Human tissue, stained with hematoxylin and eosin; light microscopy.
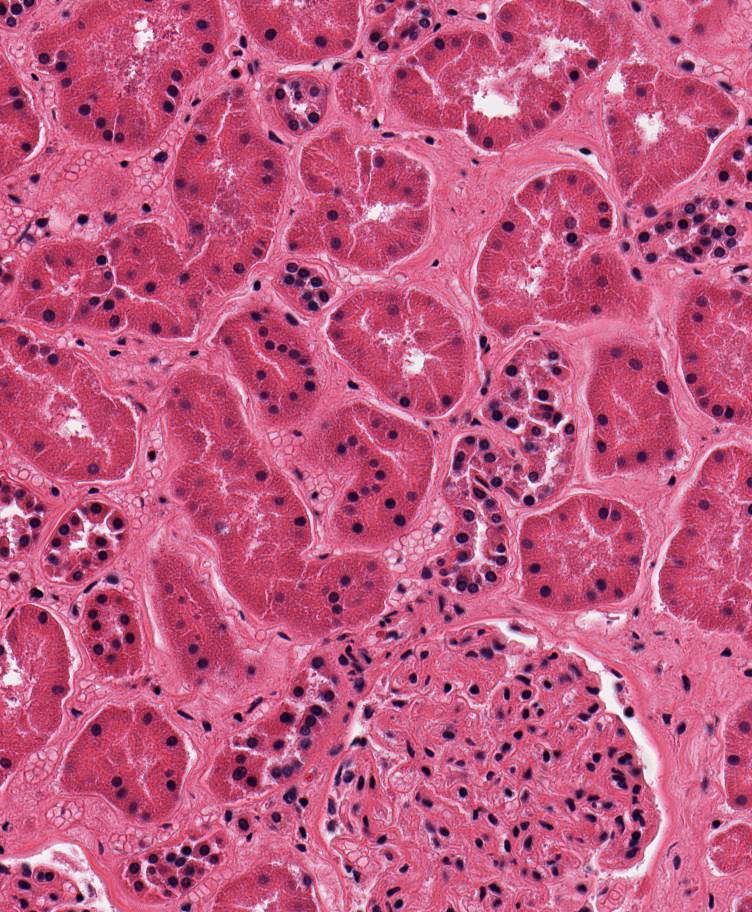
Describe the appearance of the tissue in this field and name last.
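A single glomerulus lies in the lower right; tubules fill the rest. Most tubules have tall lining cells with abundant deep pink, finely granular cytoplasm, and narrow irregular slit-like or small star-shaped lumens. This is renal cortex.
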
